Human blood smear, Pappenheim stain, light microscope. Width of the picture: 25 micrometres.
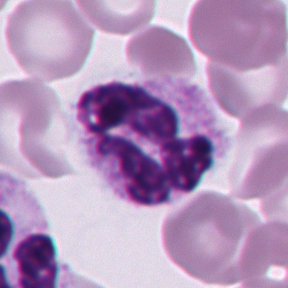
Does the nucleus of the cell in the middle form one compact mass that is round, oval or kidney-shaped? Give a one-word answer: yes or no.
No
